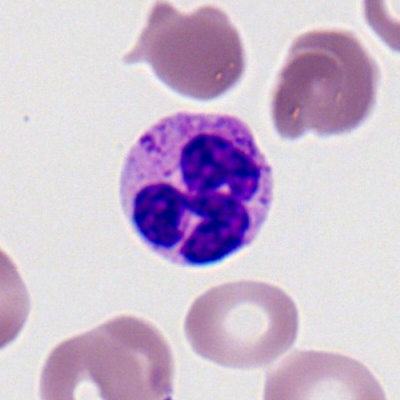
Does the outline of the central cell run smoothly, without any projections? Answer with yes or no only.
Yes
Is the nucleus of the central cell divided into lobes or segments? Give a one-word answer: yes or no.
Yes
